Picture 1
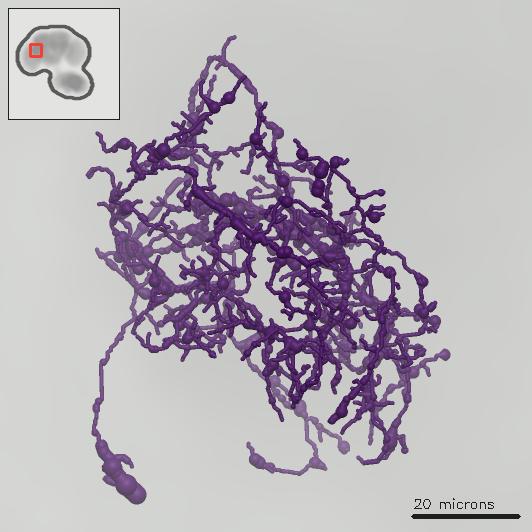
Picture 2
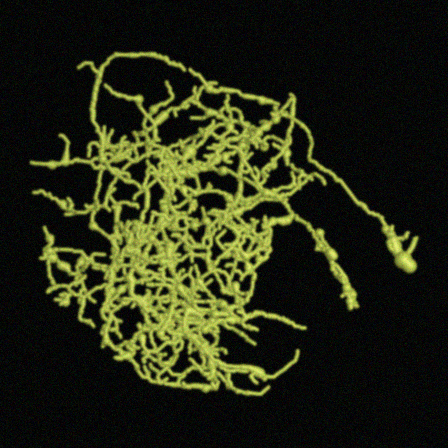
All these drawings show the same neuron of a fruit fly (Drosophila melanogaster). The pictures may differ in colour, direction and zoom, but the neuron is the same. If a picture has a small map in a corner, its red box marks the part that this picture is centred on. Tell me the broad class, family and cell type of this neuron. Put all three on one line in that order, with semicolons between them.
central-brain intrinsic neuron; hemilineage VLPl&p2_lateral; AVLP104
